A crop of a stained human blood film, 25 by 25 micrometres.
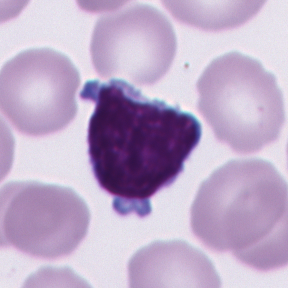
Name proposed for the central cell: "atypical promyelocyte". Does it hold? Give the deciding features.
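Outline: angular and irregular, not round. Small pale blue buds of cytoplasm protrude from the lower edge; a pale blue knob sticks out at the upper left corner. Cytoplasm: a scant pale blue rim, seen mainly along the upper edge. Nucleus: about 10 micrometres across, no nucleoli seen.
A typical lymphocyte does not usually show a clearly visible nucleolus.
Absent nucleoli: consistent with typical lymphocyte. Granules: none visible in the cytoplasm.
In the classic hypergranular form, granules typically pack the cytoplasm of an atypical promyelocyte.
Granule-free cytoplasm: against atypical promyelocyte in its classic hypergranular form. Verdict: typical lymphocyte, not atypical promyelocyte.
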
